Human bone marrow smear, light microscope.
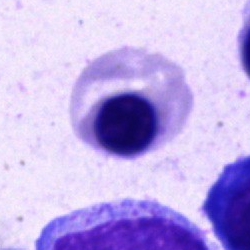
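Erythroblast: the cell in the middle of this stained bone marrow smear. Chromatin dense and very dark, with no visible pattern; no nucleoli visible. Cytoplasm pale lilac-grey, with no granules seen.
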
